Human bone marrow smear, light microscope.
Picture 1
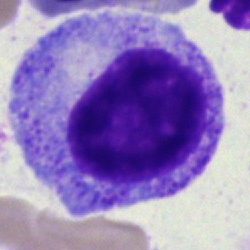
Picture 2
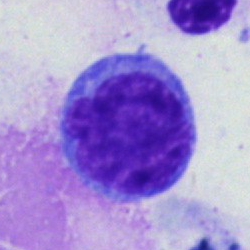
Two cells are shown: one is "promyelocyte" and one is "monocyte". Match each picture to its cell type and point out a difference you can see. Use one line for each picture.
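Picture 1: promyelocyte. Many purple granules are scattered throughout the cytoplasm.
Picture 2: monocyte. No granules are visible in the cytoplasm.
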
